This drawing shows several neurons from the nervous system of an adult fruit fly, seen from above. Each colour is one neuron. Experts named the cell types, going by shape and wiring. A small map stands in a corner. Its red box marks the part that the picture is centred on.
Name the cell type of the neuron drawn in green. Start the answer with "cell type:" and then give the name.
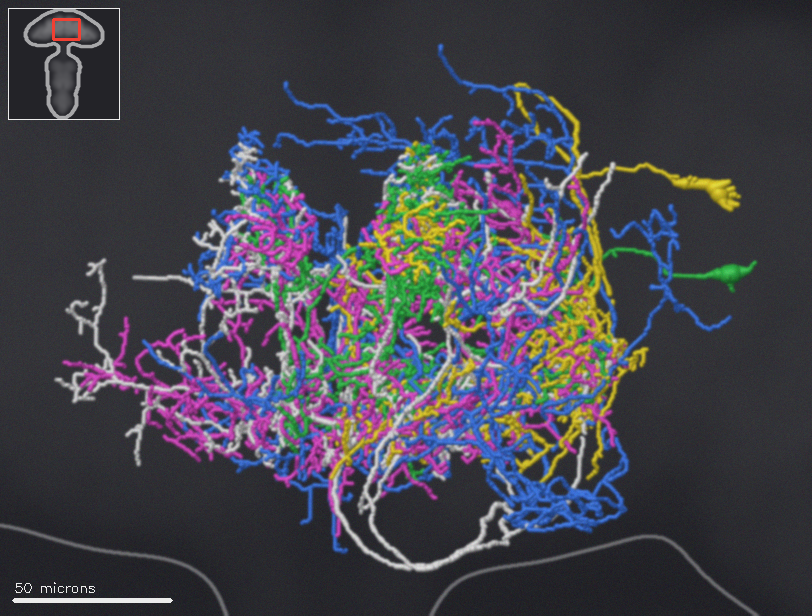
cell type: VES089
